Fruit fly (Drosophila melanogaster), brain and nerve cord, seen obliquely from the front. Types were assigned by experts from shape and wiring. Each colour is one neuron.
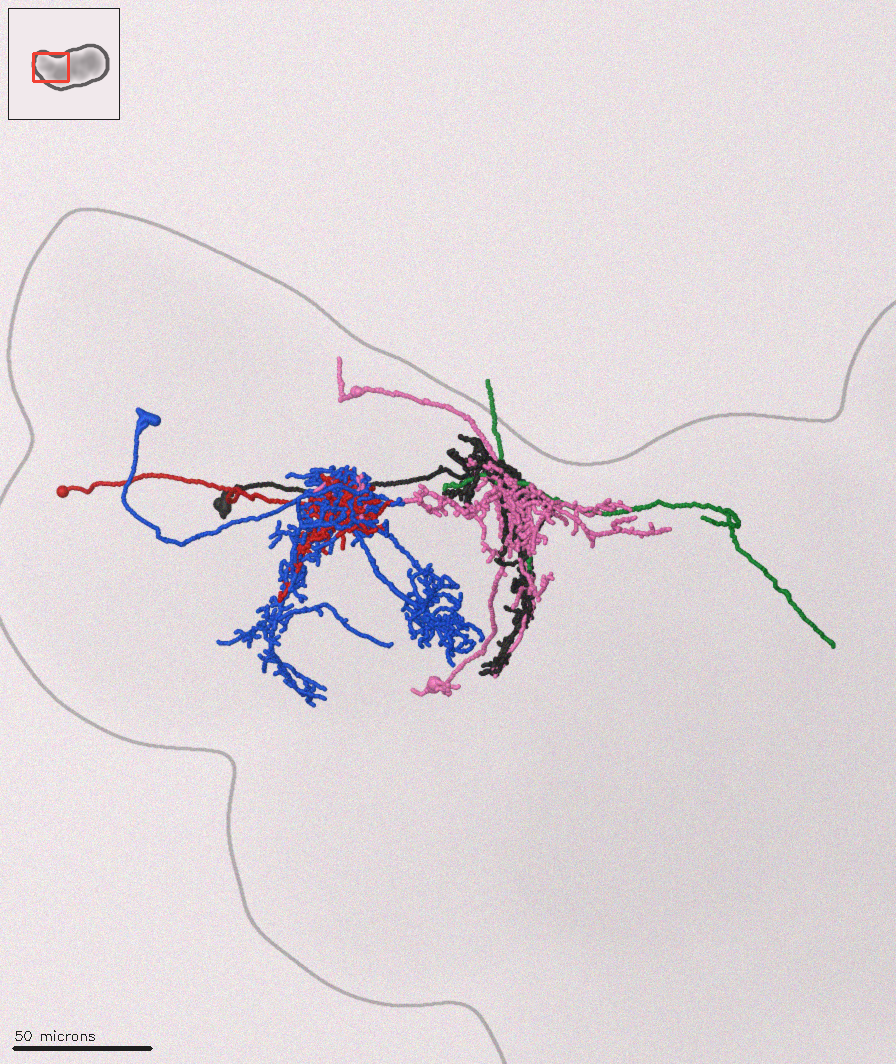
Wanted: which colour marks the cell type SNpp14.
green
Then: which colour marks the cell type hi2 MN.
pink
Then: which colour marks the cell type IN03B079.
red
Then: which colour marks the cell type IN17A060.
blue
